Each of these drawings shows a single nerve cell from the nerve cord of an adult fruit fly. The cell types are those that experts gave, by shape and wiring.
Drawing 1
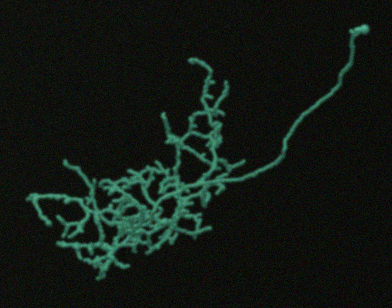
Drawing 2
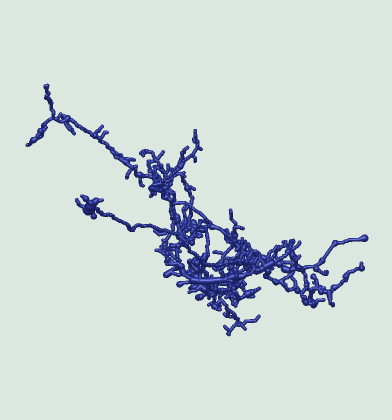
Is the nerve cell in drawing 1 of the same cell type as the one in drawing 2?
no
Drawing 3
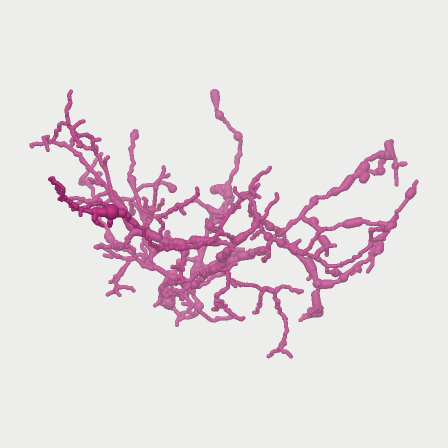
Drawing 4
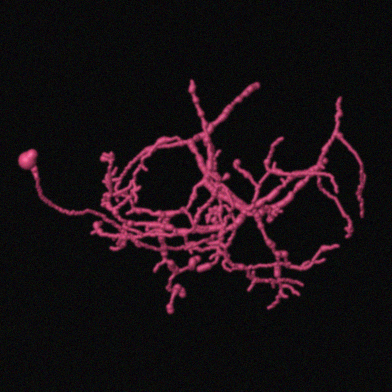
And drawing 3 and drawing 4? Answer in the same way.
no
